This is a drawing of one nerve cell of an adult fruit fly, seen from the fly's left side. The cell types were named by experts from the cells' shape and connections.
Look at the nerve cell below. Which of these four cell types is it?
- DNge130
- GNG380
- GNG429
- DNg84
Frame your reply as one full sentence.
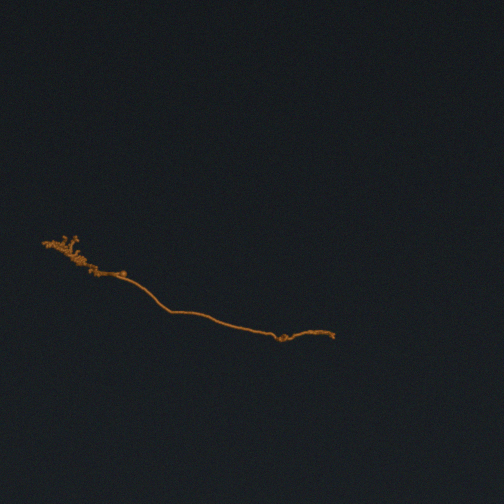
The cell type of the neuron here is DNge130.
